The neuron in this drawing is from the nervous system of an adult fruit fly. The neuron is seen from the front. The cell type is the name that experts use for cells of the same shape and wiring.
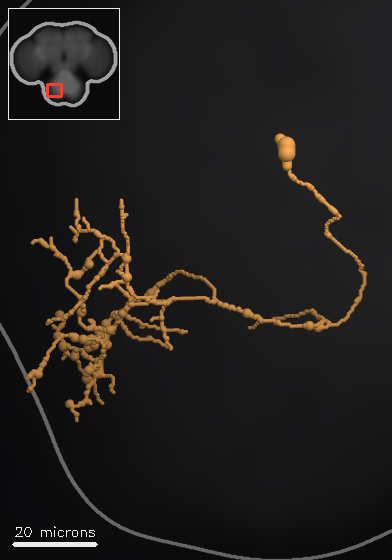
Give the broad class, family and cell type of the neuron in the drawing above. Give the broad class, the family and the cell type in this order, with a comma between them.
nerve-cord intrinsic neuron, hemilineage 09A, IN09A046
